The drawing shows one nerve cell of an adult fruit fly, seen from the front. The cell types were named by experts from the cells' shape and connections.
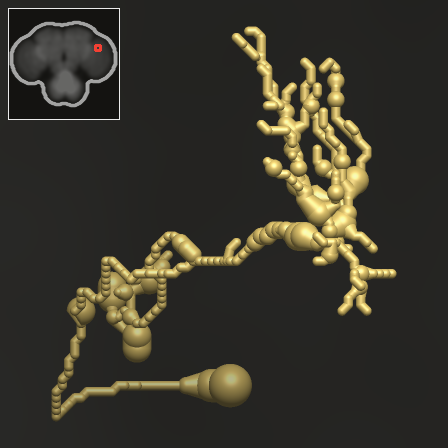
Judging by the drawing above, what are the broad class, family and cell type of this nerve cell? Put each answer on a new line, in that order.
optic-lobe intrinsic neuron
T
T4d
